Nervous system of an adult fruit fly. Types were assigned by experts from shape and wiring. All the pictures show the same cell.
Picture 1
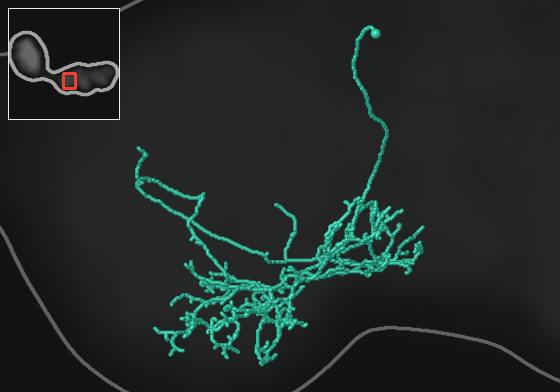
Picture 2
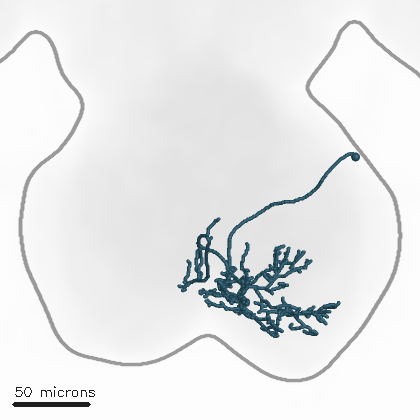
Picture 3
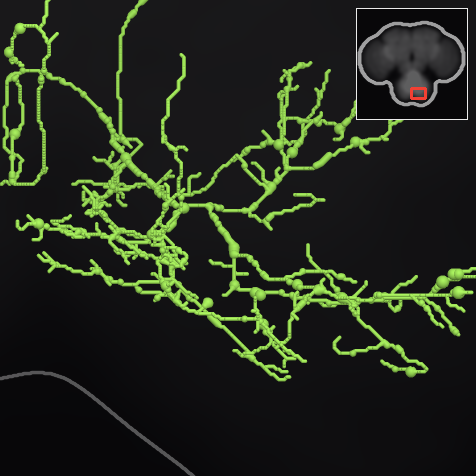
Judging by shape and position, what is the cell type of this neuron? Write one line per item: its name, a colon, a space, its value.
cell type: IN23B079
